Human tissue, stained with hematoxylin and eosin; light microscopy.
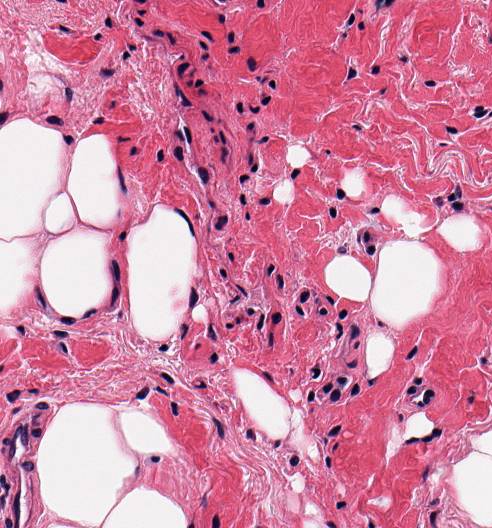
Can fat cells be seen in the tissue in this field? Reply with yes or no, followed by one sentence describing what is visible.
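Yes. Most of the field is filled by dense pink collagen bundles with fat cells scattered among them.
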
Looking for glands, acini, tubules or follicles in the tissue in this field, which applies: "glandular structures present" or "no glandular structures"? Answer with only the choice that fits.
No glandular structures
